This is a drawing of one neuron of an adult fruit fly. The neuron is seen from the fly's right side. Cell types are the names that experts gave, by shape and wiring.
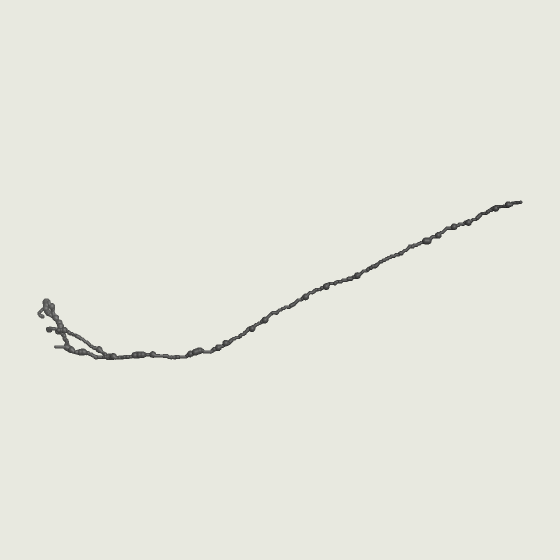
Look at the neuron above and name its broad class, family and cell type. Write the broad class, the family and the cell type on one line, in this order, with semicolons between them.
sensory neuron entering the brain; class mechanosensory; JO-ED2_a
